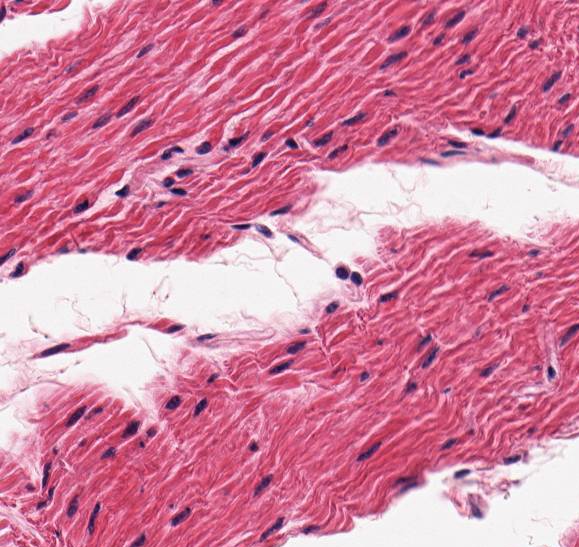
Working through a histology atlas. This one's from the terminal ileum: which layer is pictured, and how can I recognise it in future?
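That's smooth muscle. Its nuclei are elongated, dark blue and aligned with the fibres, and they sit singly within the fibres instead of lining their edges.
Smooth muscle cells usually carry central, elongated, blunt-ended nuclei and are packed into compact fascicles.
Irregular white clefts cross the middle of the field between the fibre bundles.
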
